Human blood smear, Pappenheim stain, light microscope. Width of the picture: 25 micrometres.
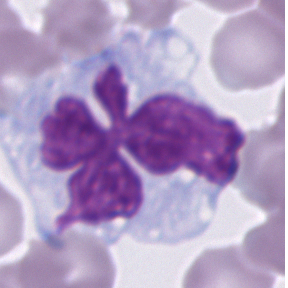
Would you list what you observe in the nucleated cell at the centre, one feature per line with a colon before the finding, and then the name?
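Nucleus: folded into about four broad lobes meeting near the centre
Chromatin: finely textured, without coarse dark clumps
Cytoplasm: pale greyish blue
Vacuoles: a few small clear vacuole-like spaces in the cytoplasm
Cell type: monocyte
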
